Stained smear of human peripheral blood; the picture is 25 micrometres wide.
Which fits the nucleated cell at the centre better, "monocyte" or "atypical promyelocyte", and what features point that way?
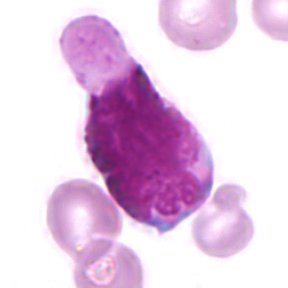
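This one is an atypical promyelocyte.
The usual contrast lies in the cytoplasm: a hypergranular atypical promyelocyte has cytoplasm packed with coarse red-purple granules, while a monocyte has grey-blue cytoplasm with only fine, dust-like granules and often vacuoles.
Here I see an elongated cell, widest at its lower right end and narrowing toward the upper left. From that upper left end a rounded, pale lilac knob projects, holding a few small dark purple dots. The nucleus fills most of the main body.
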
